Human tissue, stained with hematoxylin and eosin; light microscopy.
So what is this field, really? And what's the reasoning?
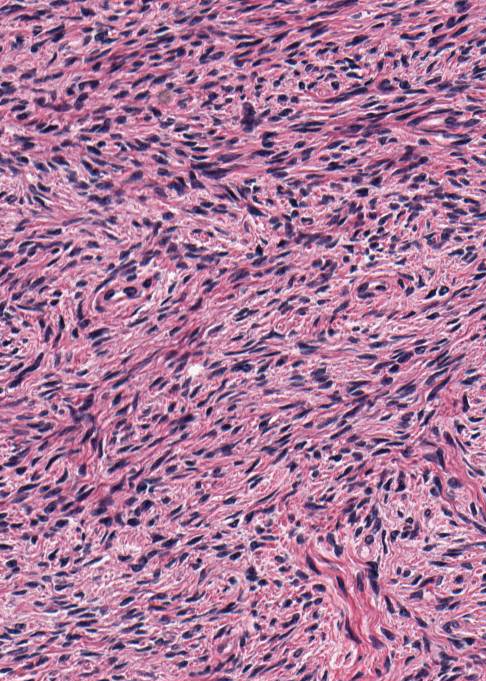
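Ovarian cortex. Densely packed spindle cells fill the field; no epithelium.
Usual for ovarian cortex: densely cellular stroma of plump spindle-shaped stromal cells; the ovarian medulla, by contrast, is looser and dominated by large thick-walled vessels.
Nuclei mostly elongated, dark-staining, tapered at the ends. Cytoplasm pale pink, cell borders ill-defined. Fine pink collagen fibres between the cells.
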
